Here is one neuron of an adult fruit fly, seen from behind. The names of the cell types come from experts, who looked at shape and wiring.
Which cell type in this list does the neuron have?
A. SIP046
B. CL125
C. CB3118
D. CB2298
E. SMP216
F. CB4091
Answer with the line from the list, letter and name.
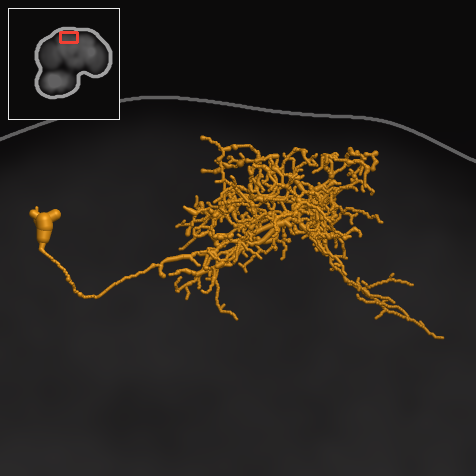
A. SIP046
